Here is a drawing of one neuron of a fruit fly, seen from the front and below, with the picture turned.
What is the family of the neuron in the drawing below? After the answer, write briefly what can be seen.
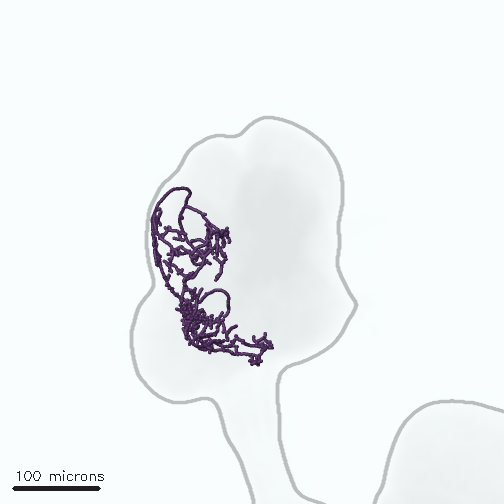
Its family is hemilineage 19A. This is a nerve-cord intrinsic neuron. By the scale bar it is about 200 microns tall in this view. As drawn here it is taller than it is wide.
